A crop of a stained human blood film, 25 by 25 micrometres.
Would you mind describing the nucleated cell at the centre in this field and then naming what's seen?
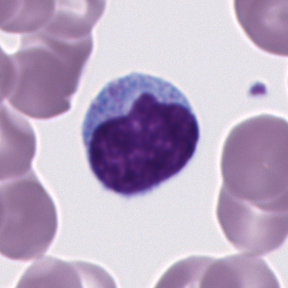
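Round, smooth outline on the cell in the middle, with a shallow notch in the upper edge of its nucleus. No nucleoli visible, and the cytoplasm holds fine purple granules. It's a typical lymphocyte.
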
